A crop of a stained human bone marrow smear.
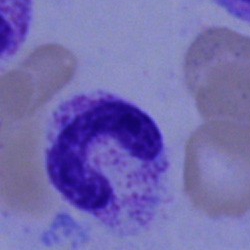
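Band neutrophil (centre). Its horseshoe-shaped nucleus opens toward the lower right and has dense, dark purple, coarsely clumped chromatin. Pale, almost colourless cytoplasm fills the curve of the nucleus and holds fine, scattered pink-violet granules.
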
